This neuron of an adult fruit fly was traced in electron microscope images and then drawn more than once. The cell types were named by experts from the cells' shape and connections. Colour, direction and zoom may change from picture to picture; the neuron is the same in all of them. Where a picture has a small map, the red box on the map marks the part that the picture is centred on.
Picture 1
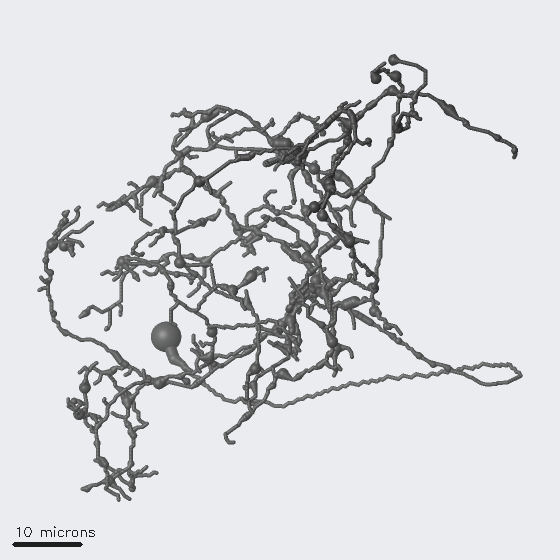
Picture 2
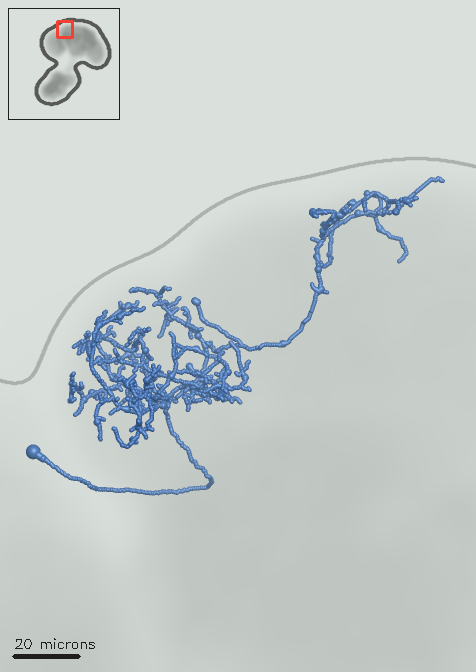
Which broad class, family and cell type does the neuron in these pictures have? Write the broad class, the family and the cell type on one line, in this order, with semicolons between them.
central-brain intrinsic neuron; hemilineage LHp1; CB3288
